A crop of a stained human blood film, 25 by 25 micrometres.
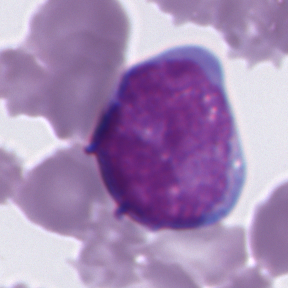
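Myeloblast in the middle of this blood smear, an oval cell a little taller than it is wide. Its chromatin is finely granular and evenly spread with no coarse clumps, the cytoplasm shows no granules, and small pointed projections jut from its left edge.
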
